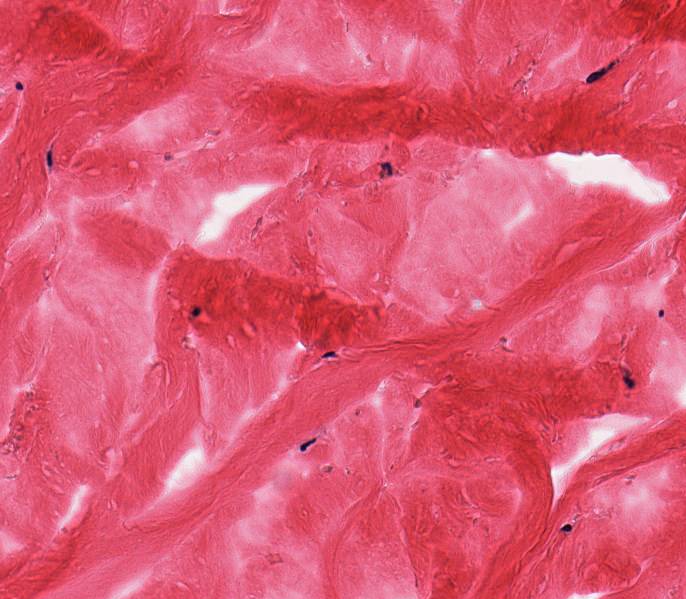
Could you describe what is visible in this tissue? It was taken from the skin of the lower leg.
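Broad eosinophilic fibrous bundles, running in different directions, fill the field; a long broad one crosses the centre, lower left to upper right. Some, across the top and left of centre, stain deeper red than paler pink neighbours. Nuclei very sparse: a few small, dark, elongated.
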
